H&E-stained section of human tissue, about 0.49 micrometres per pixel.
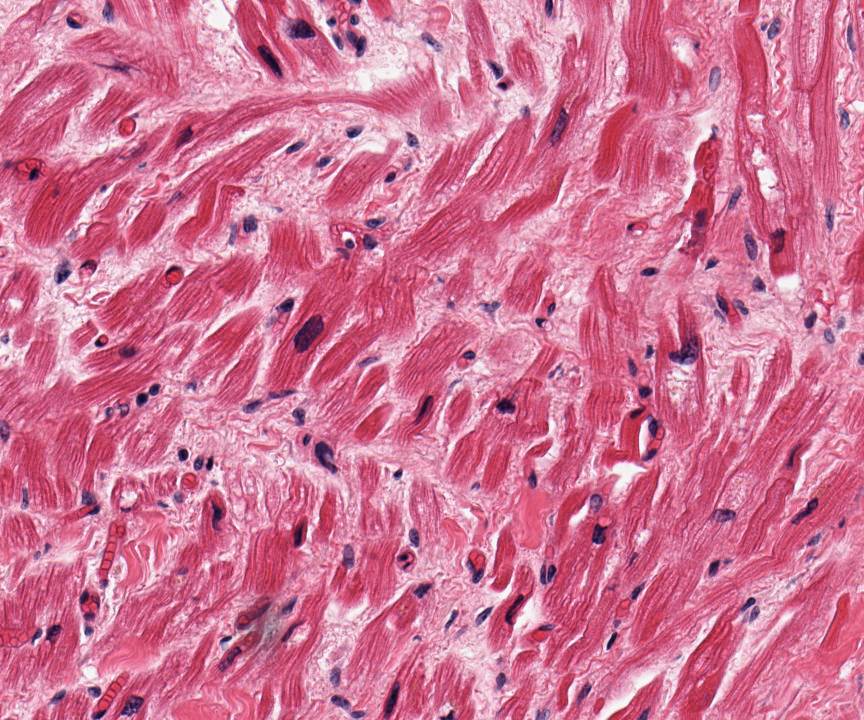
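Atrial appendage of the heart, stained with haematoxylin and eosin. Look at the muscle fibres first: their nuclei sit in the centre of each fibre. Between the fibres, small capillaries holding red blood cells are scattered. You will find no fat cells in this field.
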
